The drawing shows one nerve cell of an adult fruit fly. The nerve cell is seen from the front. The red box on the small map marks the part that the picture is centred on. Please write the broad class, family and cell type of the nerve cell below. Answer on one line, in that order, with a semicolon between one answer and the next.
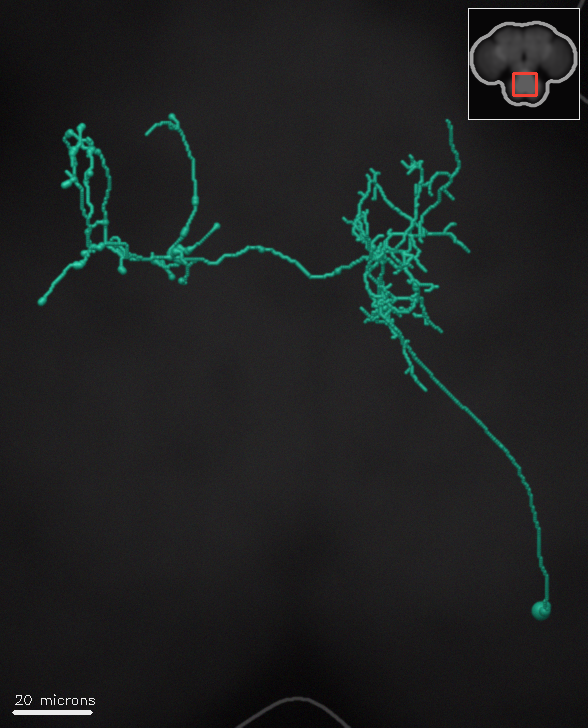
nerve-cord intrinsic neuron; hemilineage 07B; IN07B064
